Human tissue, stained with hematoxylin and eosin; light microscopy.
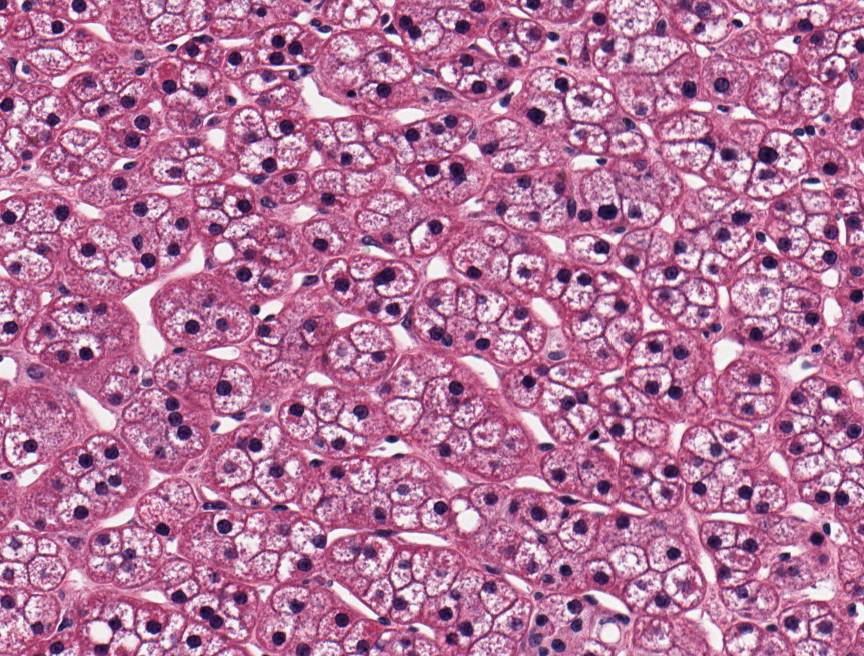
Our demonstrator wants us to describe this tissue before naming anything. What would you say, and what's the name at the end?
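Throughout the field, cells gather in small rounded nests divided by thin partitions, with no gland lumens. Their cytoplasm is abundant, pale and finely granular to vacuolated, and the nuclei stay fairly uniform in size and shape from cell to cell. This is the adrenal gland.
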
